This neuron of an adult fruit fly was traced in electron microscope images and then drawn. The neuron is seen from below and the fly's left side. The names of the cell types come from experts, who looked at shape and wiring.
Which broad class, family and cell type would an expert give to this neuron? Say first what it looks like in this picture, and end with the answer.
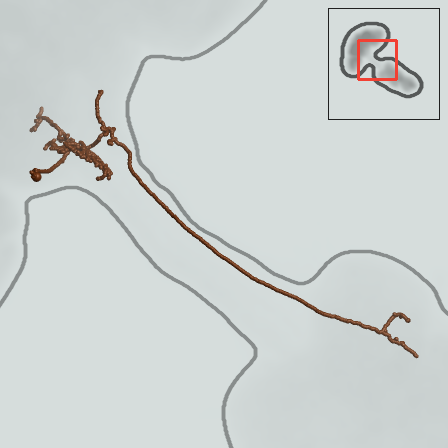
It runs through the neck, between the brain and the nerve cord. The cell body is on the left of the picture. This is a descending neuron. The family is hemilineage LB6. Its cell type is DNge117.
